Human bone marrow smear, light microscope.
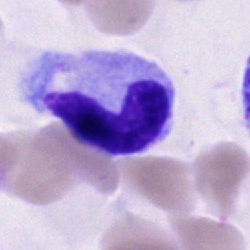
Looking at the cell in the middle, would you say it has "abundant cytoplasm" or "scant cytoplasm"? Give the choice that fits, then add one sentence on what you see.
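Abundant cytoplasm. The cytoplasm is abundant and pale lavender-blue.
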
